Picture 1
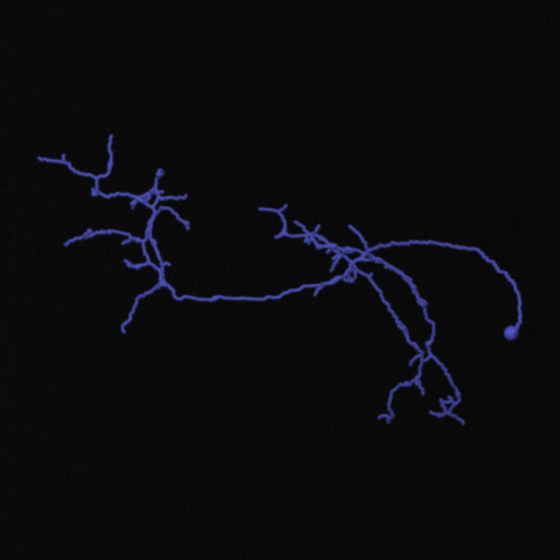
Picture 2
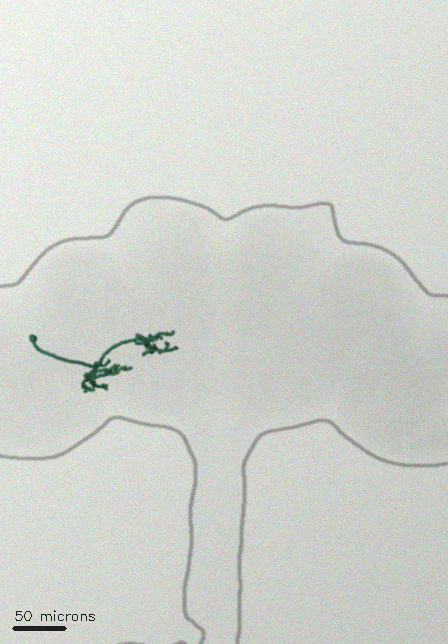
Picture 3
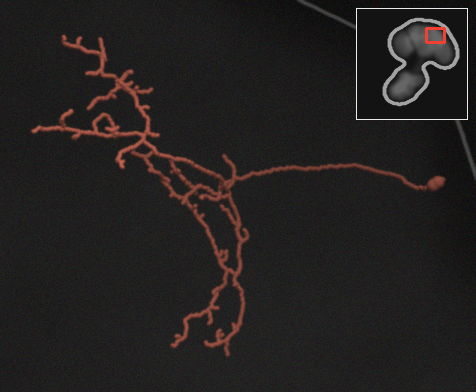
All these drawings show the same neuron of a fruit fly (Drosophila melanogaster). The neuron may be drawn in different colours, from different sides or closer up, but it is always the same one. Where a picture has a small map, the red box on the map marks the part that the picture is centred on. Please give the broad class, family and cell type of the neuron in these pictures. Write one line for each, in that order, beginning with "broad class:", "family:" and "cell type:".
broad class: central-brain intrinsic neuron
family: hemilineage SLPpl1
cell type: SLP266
